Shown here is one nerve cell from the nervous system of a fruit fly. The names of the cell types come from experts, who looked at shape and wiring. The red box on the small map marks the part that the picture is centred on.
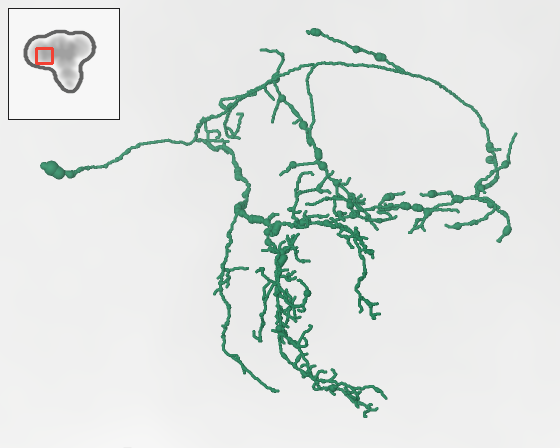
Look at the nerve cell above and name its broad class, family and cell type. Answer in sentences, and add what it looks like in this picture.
Its broad class is central-brain intrinsic neuron. Its family is hemilineage SLPav1_medial. The cell type is SLP229. Its cell body lies on the left of the picture. Dozens of branch ends can be seen.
